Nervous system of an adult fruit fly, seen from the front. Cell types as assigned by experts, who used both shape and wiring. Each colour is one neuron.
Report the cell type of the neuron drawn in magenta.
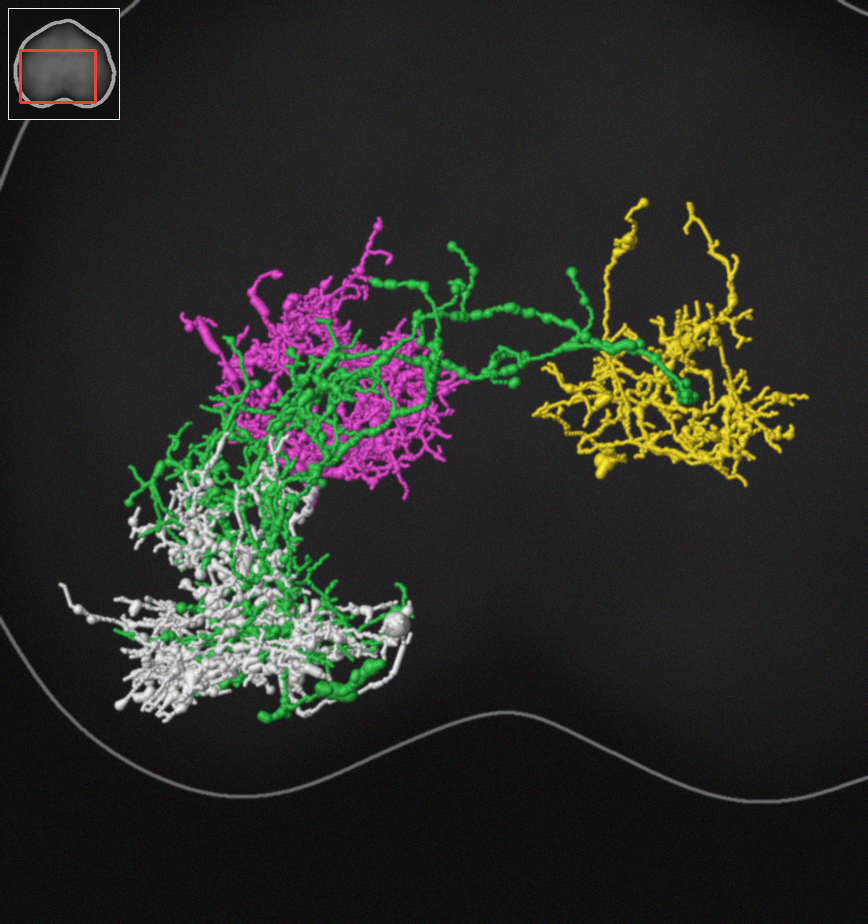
IN01B008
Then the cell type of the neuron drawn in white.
IN01B006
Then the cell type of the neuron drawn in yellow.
IN01B033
